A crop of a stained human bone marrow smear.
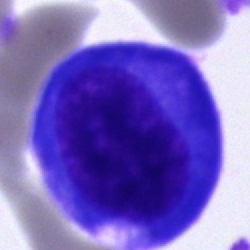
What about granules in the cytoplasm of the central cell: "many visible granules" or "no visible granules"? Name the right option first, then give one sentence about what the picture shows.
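No visible granules. No granules are visible in the cytoplasm.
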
